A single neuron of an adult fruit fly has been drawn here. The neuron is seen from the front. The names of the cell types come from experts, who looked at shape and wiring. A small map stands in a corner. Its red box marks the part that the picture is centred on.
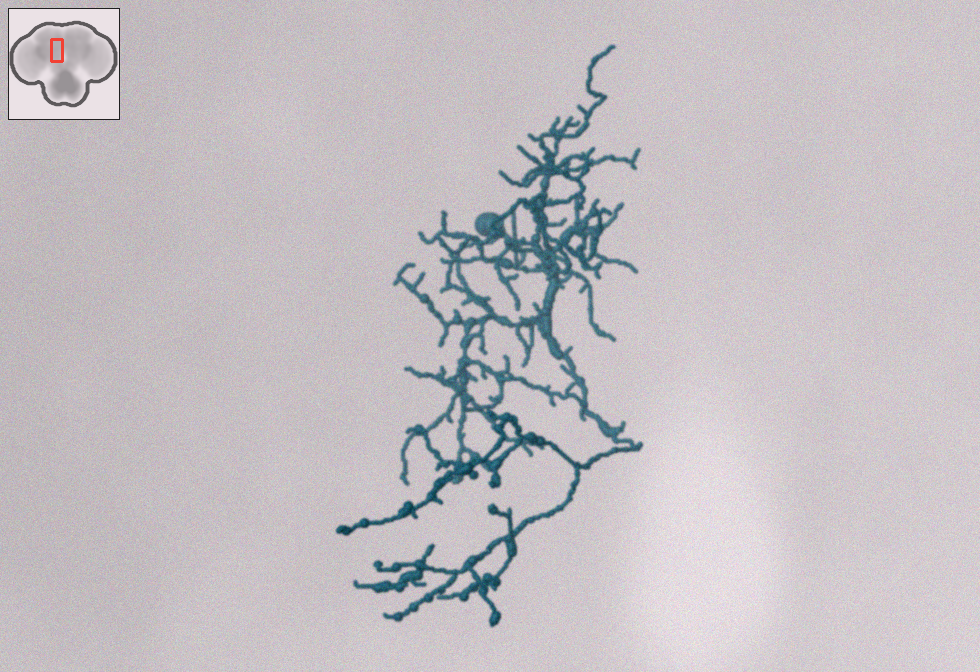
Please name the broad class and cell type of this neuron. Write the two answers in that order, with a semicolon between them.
central-brain intrinsic neuron; PS315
